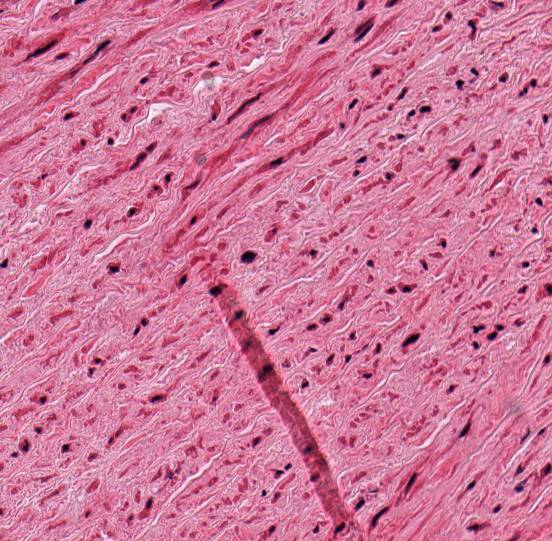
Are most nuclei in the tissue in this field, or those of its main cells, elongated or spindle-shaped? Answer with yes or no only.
Yes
